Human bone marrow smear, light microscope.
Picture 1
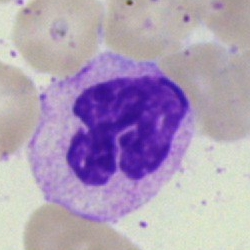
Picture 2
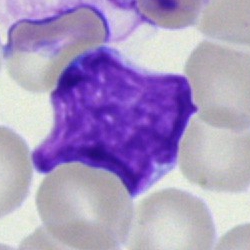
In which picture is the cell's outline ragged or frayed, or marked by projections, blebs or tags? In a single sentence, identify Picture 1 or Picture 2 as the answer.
There is a cell with a ragged or frayed outline, or projections, blebs or tags, in Picture 2.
